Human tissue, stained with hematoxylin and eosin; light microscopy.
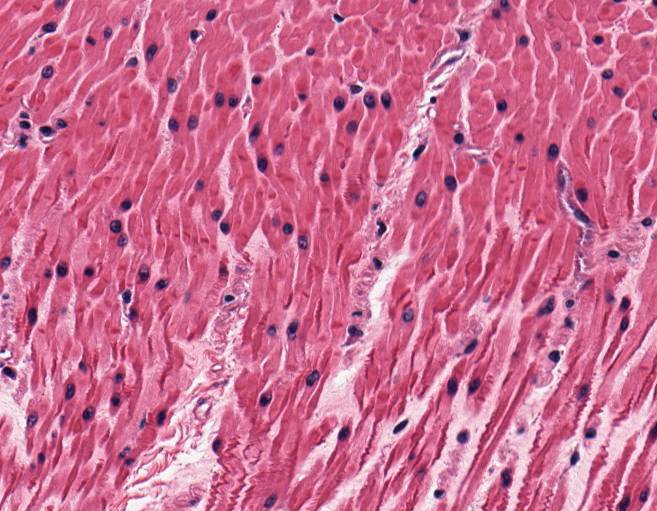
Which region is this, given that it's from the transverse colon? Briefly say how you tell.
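The field shows smooth muscle. Checking the field in turn, muscle fibres fill all of it, with no other tissue taking any sizeable area.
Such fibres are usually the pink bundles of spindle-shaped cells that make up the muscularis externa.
Next, the fibres branch and join their neighbours, forming a connected network rather than separate parallel strands. Between groups of fibres run narrow pale clefts holding wisps of loose connective tissue and a few small elongated nuclei.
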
